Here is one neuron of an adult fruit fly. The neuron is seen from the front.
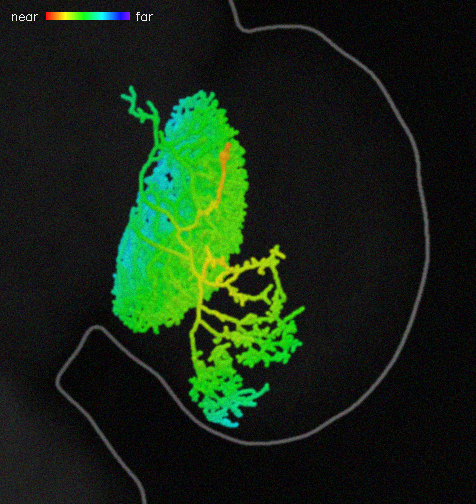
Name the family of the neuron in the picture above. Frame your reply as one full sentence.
This neuron is within the family LT.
